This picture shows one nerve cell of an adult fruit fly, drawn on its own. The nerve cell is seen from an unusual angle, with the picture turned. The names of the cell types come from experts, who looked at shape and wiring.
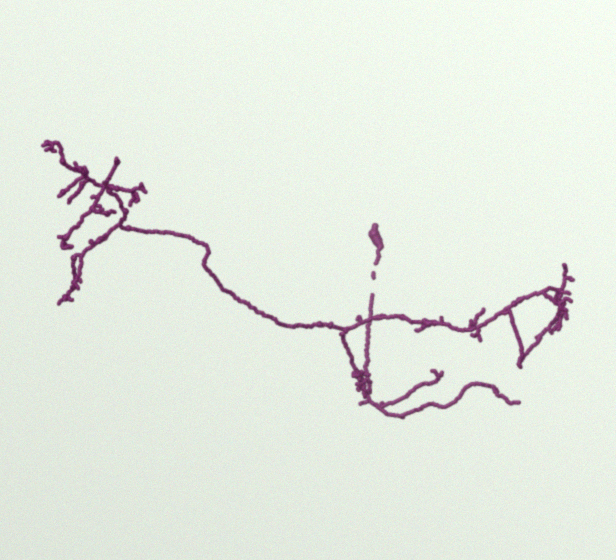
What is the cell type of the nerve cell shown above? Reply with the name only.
CB1699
